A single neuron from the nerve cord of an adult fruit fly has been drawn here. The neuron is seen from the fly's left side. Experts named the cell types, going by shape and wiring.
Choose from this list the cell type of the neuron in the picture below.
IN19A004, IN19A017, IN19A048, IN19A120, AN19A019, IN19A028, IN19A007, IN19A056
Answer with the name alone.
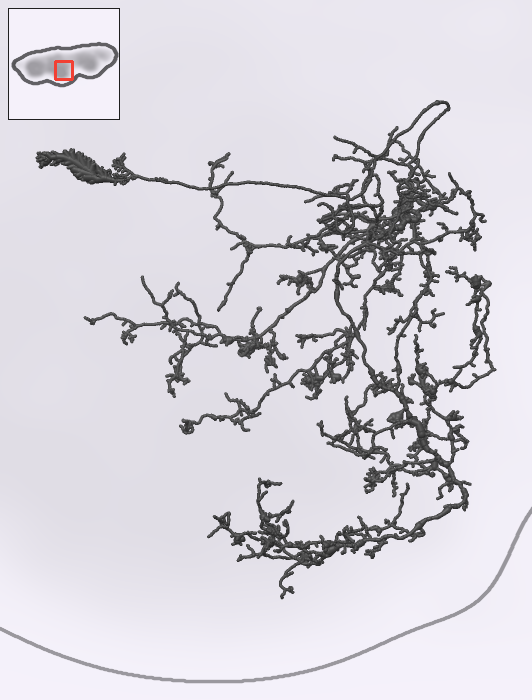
IN19A048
